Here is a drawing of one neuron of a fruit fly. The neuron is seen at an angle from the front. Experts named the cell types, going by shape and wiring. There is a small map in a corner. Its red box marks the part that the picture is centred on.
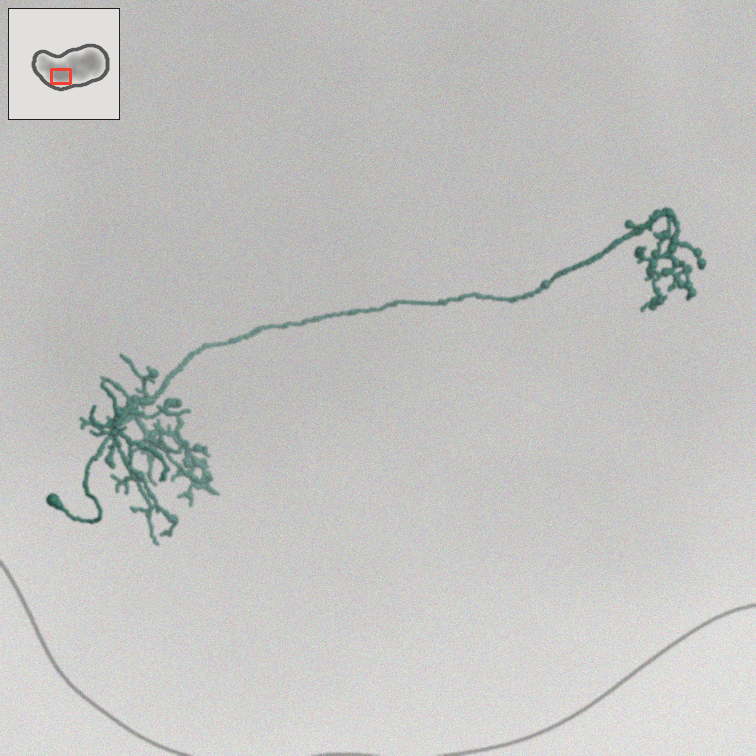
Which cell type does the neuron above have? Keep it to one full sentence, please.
By its cell type, the neuron is Tm36.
